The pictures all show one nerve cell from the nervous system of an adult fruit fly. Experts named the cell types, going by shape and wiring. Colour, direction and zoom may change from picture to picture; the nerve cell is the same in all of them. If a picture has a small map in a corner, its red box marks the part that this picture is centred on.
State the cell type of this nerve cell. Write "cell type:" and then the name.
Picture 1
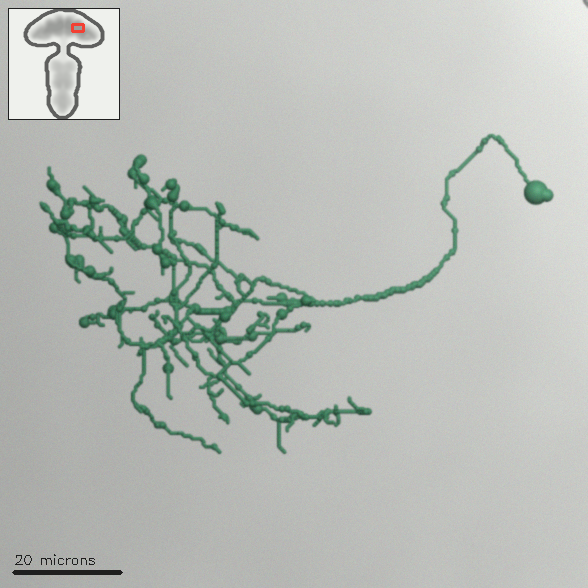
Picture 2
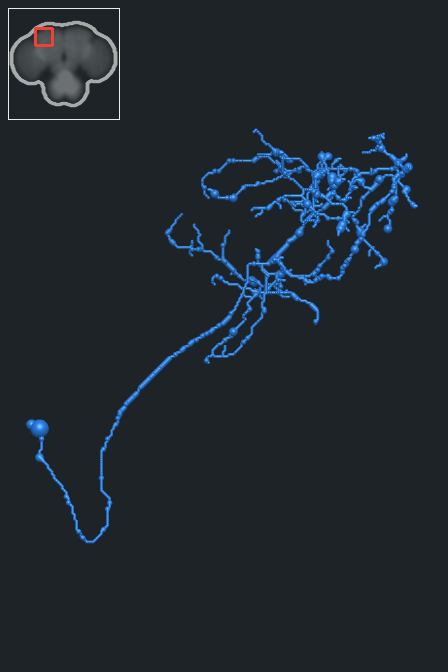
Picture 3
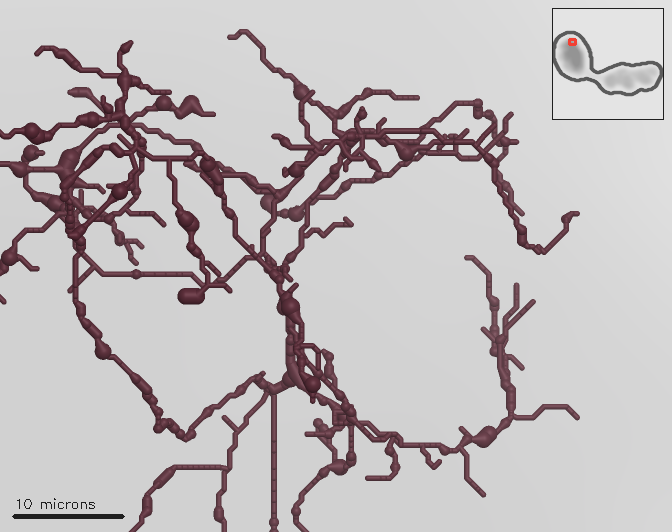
cell type: CB2154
